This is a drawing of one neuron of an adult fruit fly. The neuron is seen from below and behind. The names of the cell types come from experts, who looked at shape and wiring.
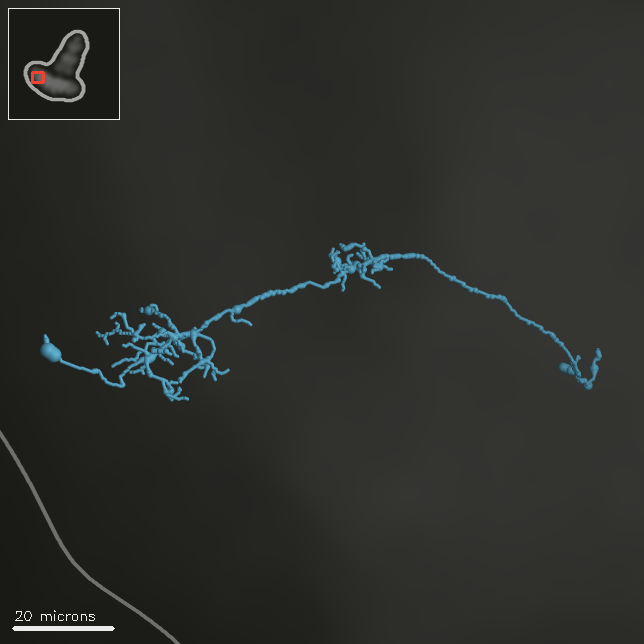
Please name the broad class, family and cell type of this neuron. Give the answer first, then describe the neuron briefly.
Its broad class is optic-lobe intrinsic neuron. Its family is Tm. The cell type is Tm6. The cell body can be seen on the left of the picture. From left to right in the picture it spans about 110 microns. The picture shows dozens of branch ends.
